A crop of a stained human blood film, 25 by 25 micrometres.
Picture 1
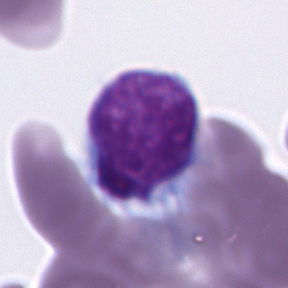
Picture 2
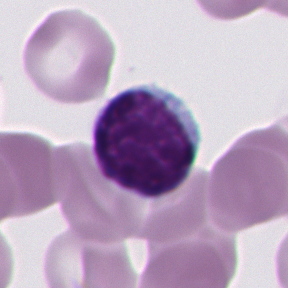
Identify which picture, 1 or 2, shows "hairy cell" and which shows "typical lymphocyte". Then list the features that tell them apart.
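Picture 1 is the hairy cell, and picture 2 is the typical lymphocyte. Outline: the typical lymphocyte is smooth and round with no surface projections, while the hairy cell shows fine, ragged pale blue strands along its lower edge. Nucleus: in the hairy cell it is round to slightly oval, about 11 by 10 micrometres, with no indentation or lobes; in the lymphocyte it is round, about 9 micrometres across, and fills about 80% of the cell's area. Chromatin: in the lymphocyte it is dense, dark purple and coarsely clumped. Cytoplasm: each cell has only a scant pale blue rim, lying mainly along the lower side of the nucleus in the hairy cell and most visible on the upper right in the lymphocyte.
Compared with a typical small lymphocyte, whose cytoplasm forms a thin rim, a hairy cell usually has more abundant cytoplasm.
In these two pictures, though, both rims are scant. Size: the lymphocyte is about 10 micrometres across, about 1.25 times as wide as a red cell lying whole in the same picture.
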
